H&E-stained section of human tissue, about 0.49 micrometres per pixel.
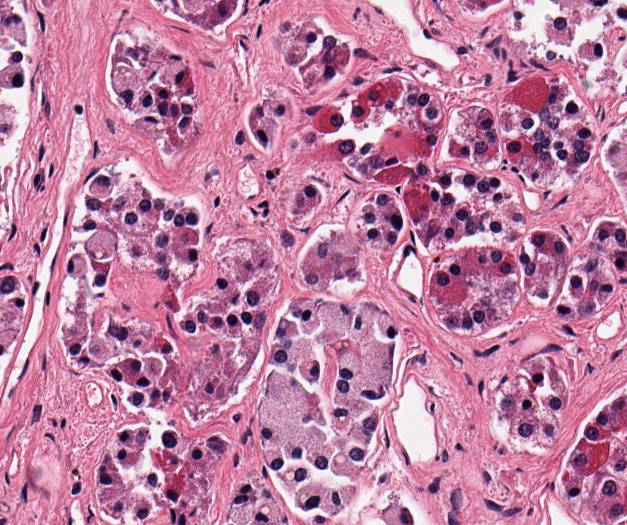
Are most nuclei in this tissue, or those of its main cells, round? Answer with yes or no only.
Yes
